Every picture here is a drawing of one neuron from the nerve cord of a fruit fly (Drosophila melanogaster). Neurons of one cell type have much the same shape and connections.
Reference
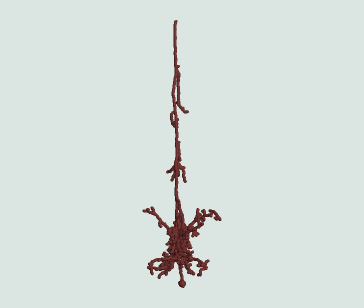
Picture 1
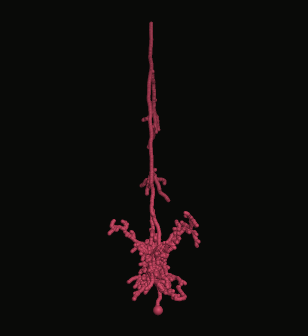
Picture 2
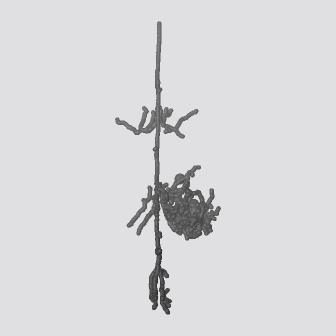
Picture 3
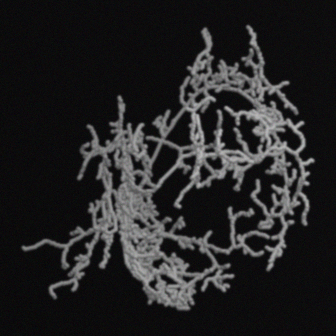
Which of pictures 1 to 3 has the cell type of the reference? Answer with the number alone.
1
